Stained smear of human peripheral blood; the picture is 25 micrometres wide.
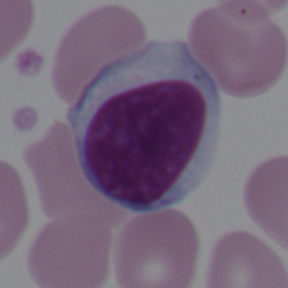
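Typical lymphocyte: take your time with the cell in the middle of this stained human blood smear. Start with the cytoplasm, a pale greyish blue, and notice that you can find no granules and no vacuoles in it. Then look at the chromatin, dark purple and mottled with small paler spots.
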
